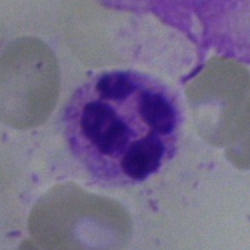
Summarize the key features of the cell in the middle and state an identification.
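Round and smooth in outline, the cell has lobes whose chromatin is dark purple and densely clumped. Pale lilac-pink cytoplasm forms a moderate rim around the lobes. Within it are fine, faint purplish granules rather than coarse orange ones. The cell is a segmented neutrophil.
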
